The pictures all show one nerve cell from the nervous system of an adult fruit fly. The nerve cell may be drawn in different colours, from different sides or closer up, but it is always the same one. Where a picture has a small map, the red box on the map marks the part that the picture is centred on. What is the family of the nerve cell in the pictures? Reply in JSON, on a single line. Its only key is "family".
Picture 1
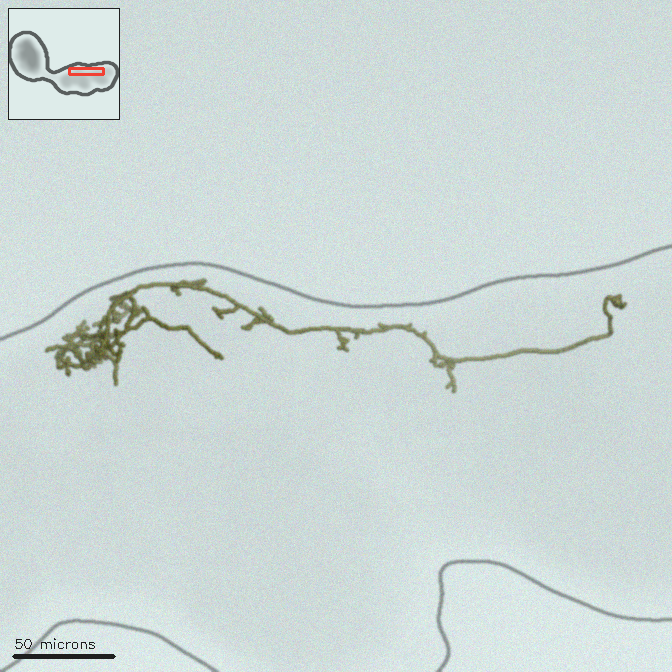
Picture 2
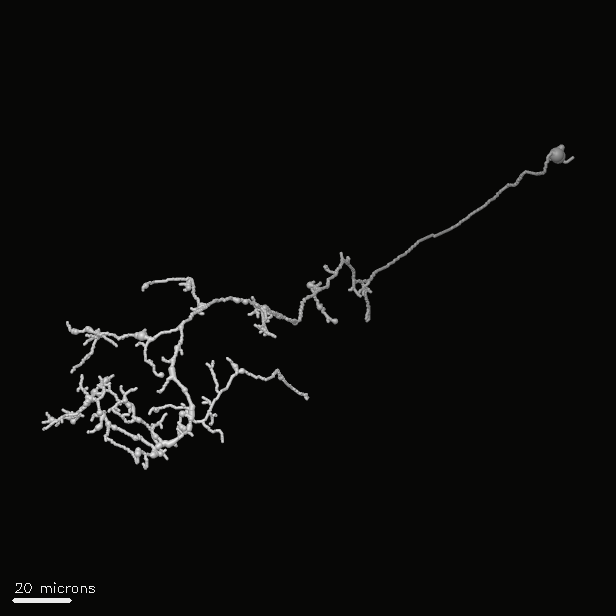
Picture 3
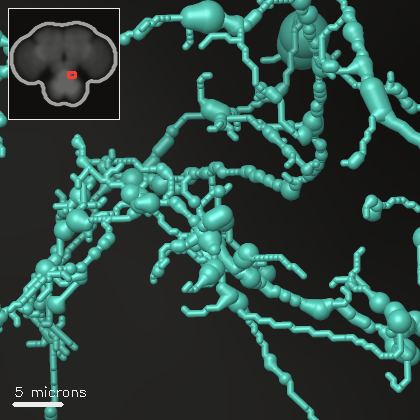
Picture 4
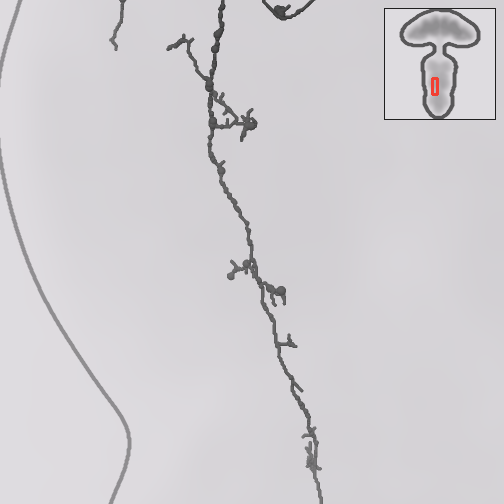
{"family": "hemilineage 03B"}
